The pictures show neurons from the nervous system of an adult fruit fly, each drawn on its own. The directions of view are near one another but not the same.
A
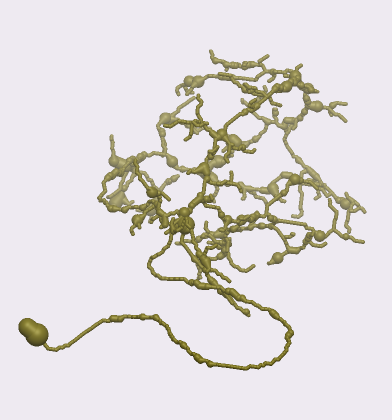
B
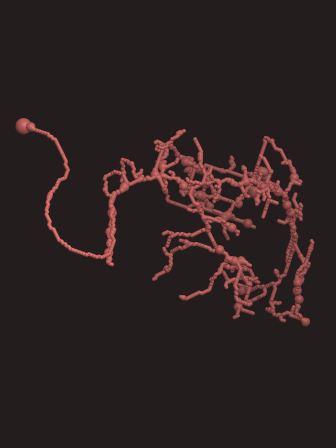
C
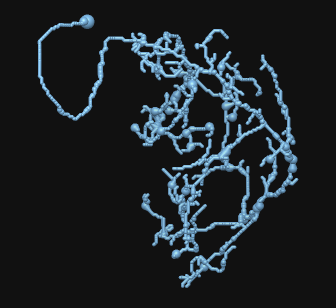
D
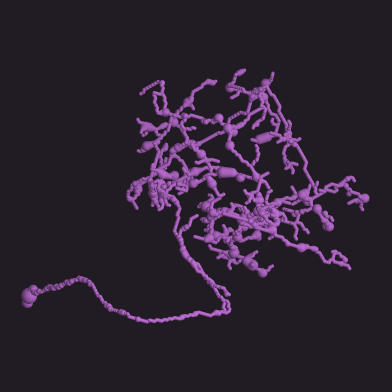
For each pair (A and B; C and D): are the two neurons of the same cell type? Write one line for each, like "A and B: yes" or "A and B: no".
A and B: yes
C and D: no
